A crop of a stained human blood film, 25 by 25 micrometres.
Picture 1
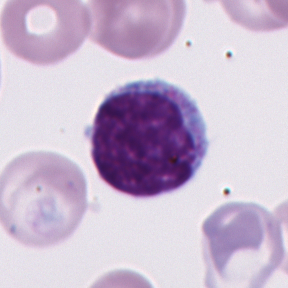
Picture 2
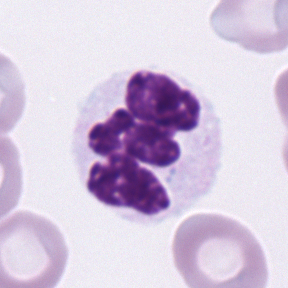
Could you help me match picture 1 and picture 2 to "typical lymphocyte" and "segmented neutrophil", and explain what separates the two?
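The typical lymphocyte is in picture 1, and the segmented neutrophil is in picture 2. Both cells have a round outline, dark purple, coarsely clumped chromatin, no visible nucleoli and no vacuoles in the cytoplasm.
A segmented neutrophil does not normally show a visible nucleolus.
In picture 1, the cell measures about 11 micrometres across, and its nucleus fills about 80% of the cell's area.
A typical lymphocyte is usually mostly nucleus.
In picture 2, the outline has a smooth edge, and the cytoplasm is pale pinkish-lilac, holding fine, faint lilac granules.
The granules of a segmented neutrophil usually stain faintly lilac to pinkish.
Around the typical lymphocyte, no red cell touches the cell, and small dark specks lie scattered on the background.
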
